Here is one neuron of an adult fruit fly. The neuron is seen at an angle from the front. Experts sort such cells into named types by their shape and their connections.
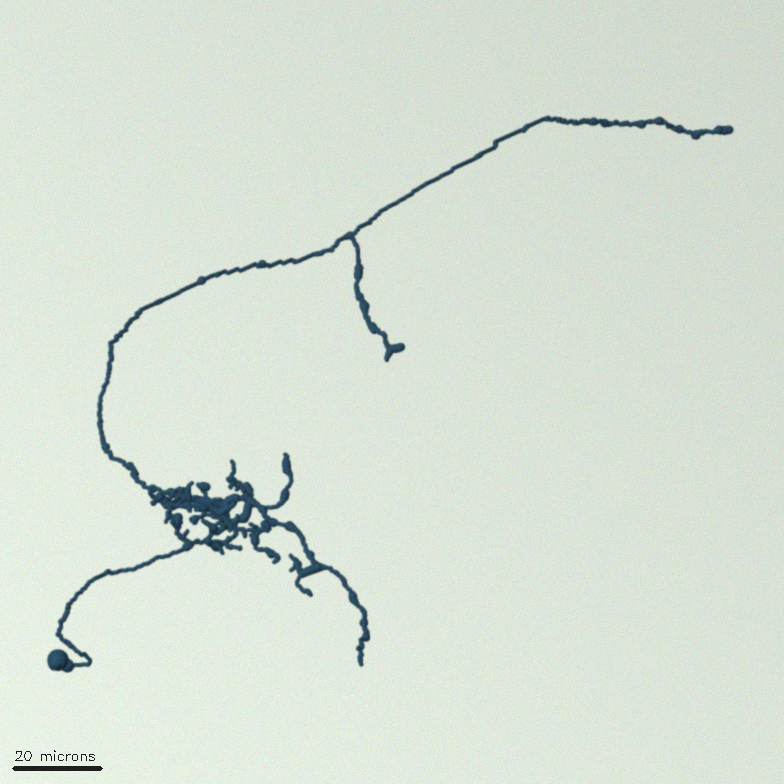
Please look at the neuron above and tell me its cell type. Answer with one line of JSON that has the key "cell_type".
{"cell_type": "IN10B040"}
